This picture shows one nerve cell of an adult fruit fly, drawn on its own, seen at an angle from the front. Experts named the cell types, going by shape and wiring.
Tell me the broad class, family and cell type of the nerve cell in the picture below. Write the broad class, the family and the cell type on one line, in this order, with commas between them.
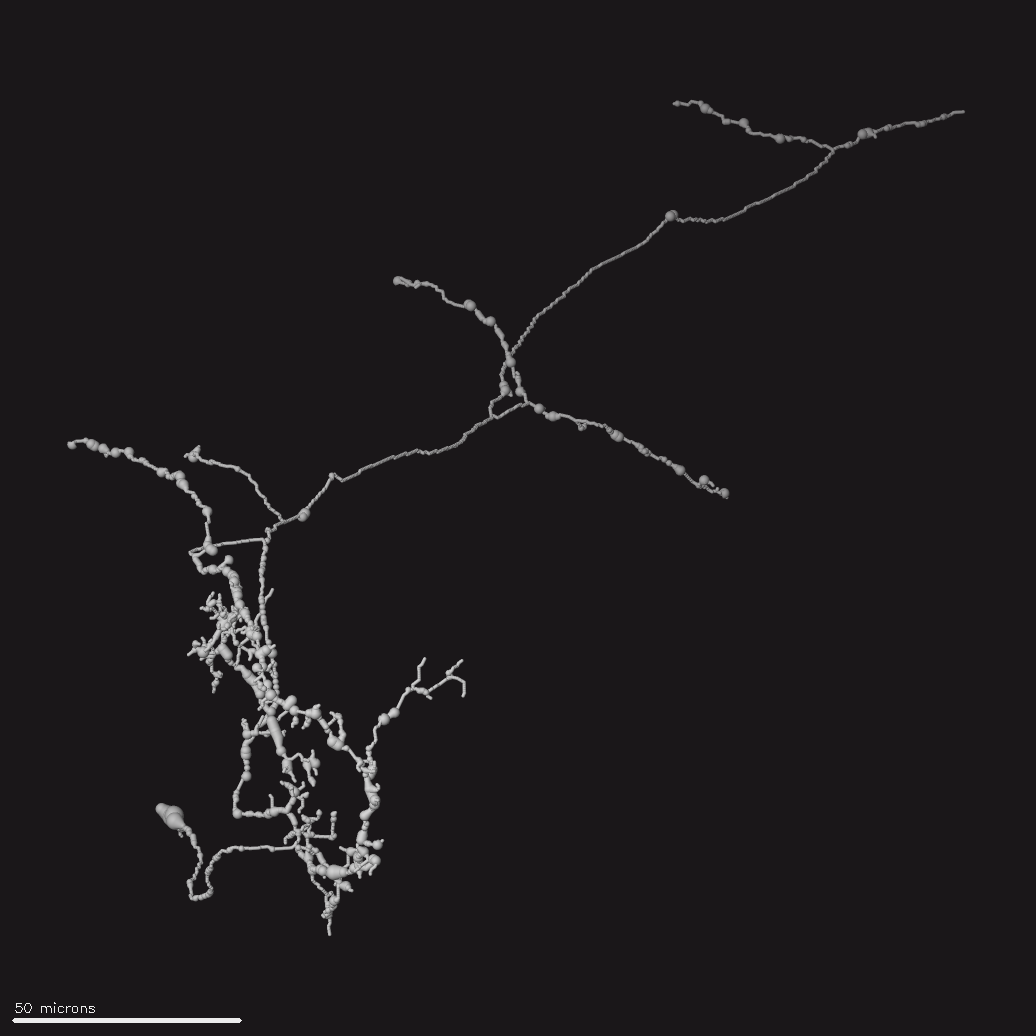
nerve-cord intrinsic neuron, hemilineage 04A, IN04A002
